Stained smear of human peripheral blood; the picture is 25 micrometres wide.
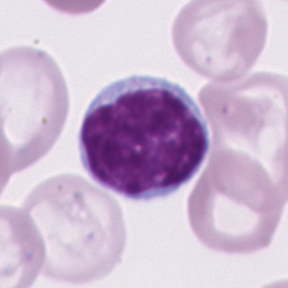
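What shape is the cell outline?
It is round and smooth.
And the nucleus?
Roughly round, and not lobed.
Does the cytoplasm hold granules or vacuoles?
Neither is seen.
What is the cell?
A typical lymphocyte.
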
